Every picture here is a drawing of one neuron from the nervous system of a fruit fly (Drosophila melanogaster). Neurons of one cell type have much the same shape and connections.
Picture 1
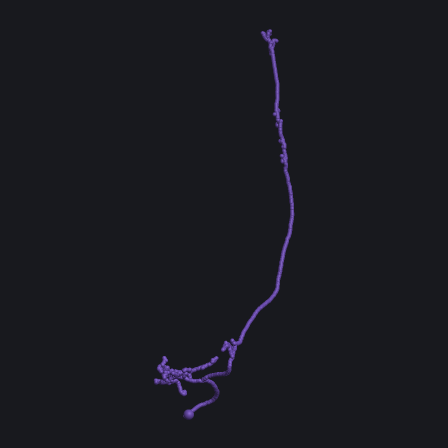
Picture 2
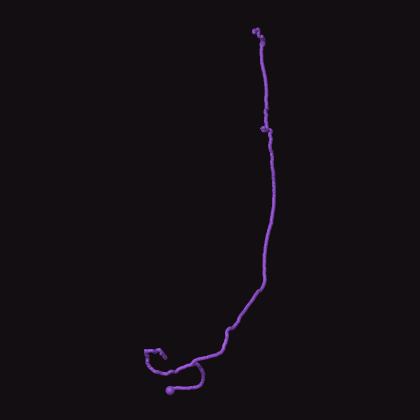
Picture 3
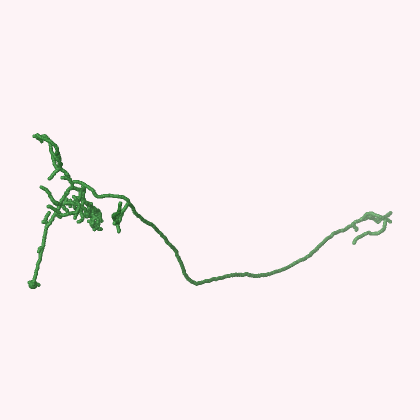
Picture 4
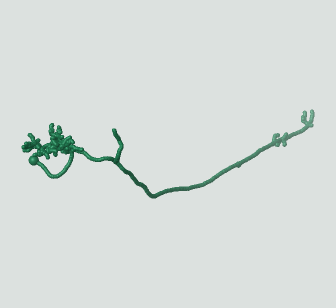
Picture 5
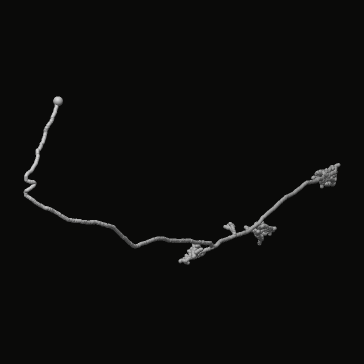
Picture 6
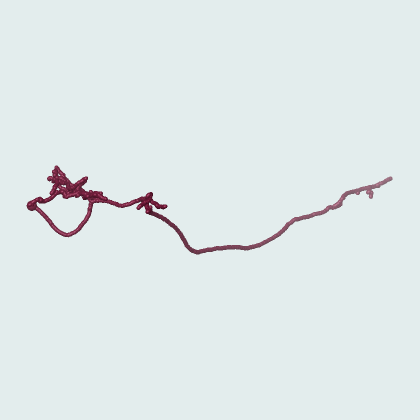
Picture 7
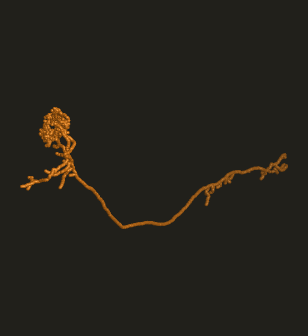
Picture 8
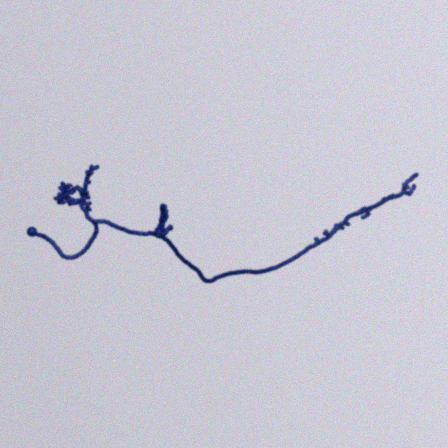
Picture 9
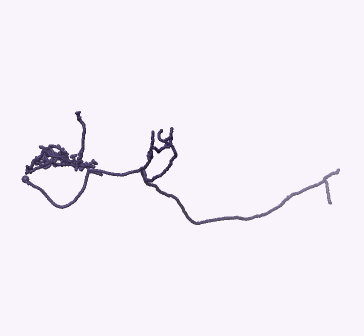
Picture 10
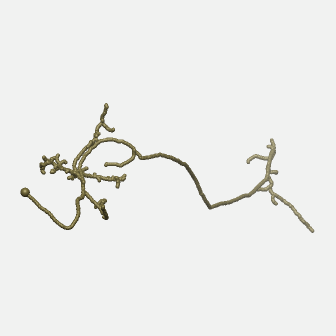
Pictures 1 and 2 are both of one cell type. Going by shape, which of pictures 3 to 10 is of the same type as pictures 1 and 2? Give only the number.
8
